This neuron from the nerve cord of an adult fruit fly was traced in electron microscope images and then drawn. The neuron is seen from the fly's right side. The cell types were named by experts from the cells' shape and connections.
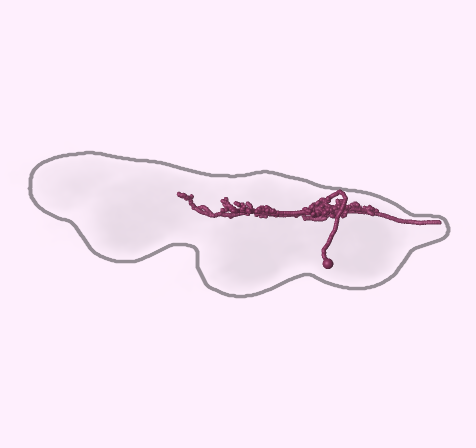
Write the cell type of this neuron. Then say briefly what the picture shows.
It is of cell type AN06A041. This is an ascending neuron. As drawn here it is more than twice as wide as it is tall.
